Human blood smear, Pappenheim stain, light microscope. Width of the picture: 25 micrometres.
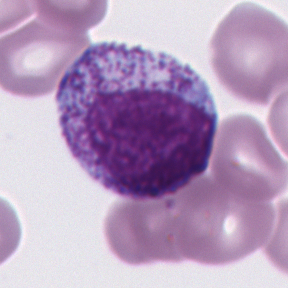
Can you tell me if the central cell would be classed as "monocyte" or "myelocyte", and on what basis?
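This is a myelocyte. The cell measures about 15 by 13 micrometres. Its nucleus lies off-centre toward the lower right, and the nuclear chromatin is dark purple and patchy rather than smooth. Fine purple granules are scattered throughout the cytoplasm, while just above the nucleus lies a paler, less granular area.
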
